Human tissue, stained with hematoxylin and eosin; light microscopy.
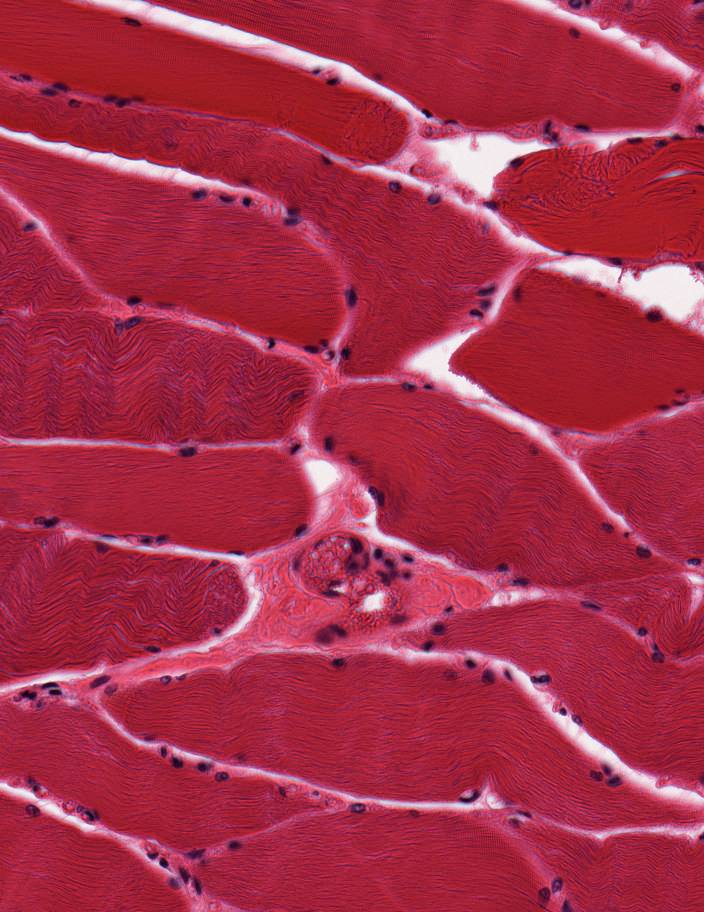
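Skeletal muscle: fine transverse striations cross the red cytoplasm of the fibres, whose nuclei are small, dark, flattened and lie at the fibre edges. Thin strands of pale pink connective tissue separate the fibres and widen into a larger wedge just below the centre, where a small rounded cluster of pale profiles with dark nuclei sits.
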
